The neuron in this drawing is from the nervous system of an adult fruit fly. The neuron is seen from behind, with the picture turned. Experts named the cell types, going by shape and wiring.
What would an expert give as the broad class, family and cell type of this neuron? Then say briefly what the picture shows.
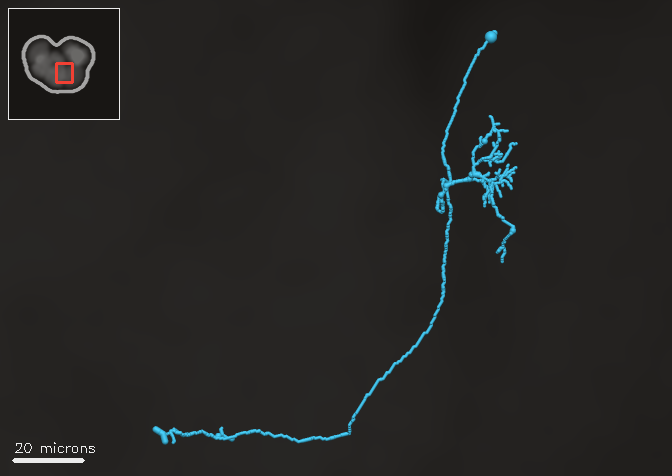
This is a visual projection neuron. The family is LC. Its cell type is LC30. The cell body is at the upper right of the picture. By the scale bar it is about 120 microns tall in this view.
